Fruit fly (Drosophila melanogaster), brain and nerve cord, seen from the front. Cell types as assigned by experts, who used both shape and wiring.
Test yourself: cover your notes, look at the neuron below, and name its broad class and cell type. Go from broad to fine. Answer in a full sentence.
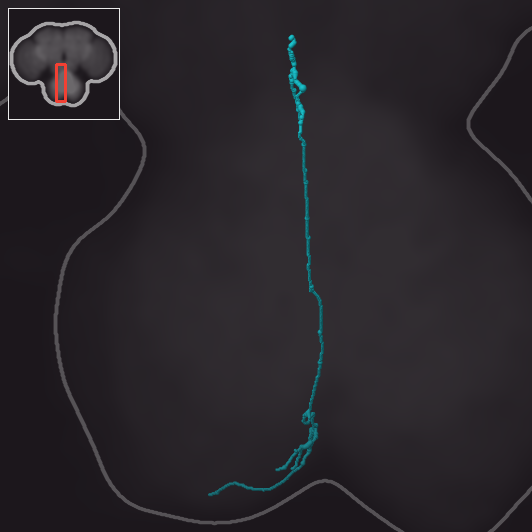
A sensory neuron ascending to the brain, type SAxx02.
